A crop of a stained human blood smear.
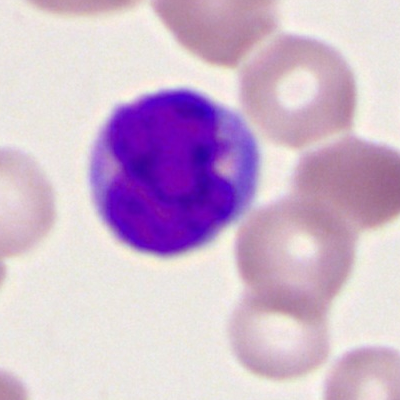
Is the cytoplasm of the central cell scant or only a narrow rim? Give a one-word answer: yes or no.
Yes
